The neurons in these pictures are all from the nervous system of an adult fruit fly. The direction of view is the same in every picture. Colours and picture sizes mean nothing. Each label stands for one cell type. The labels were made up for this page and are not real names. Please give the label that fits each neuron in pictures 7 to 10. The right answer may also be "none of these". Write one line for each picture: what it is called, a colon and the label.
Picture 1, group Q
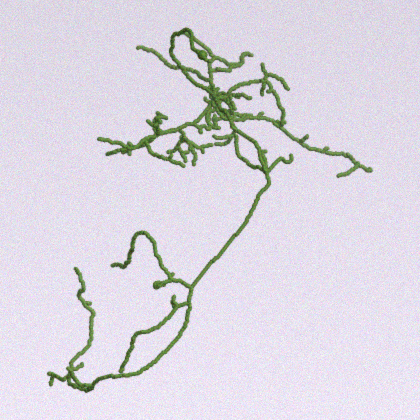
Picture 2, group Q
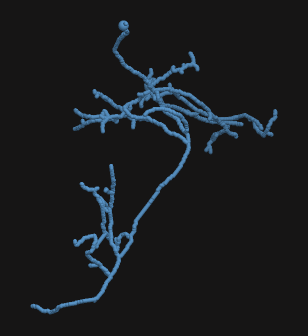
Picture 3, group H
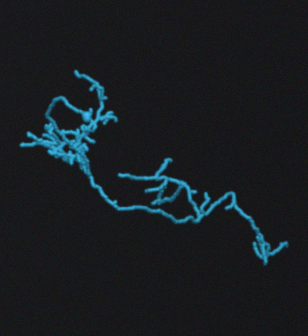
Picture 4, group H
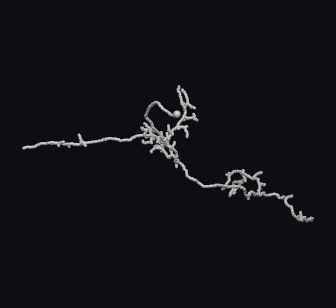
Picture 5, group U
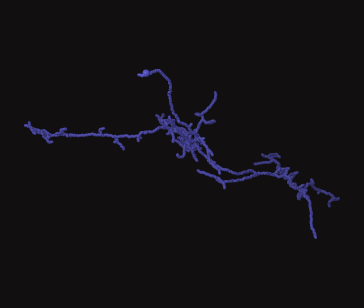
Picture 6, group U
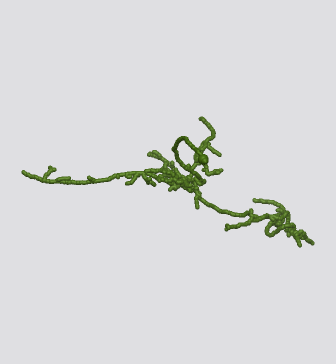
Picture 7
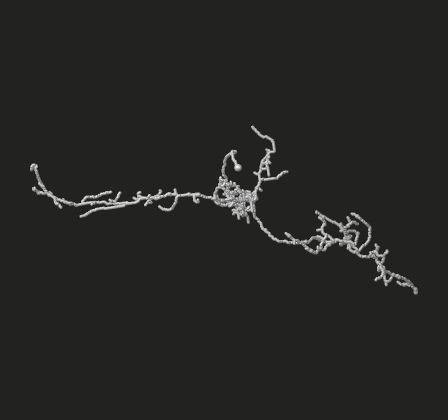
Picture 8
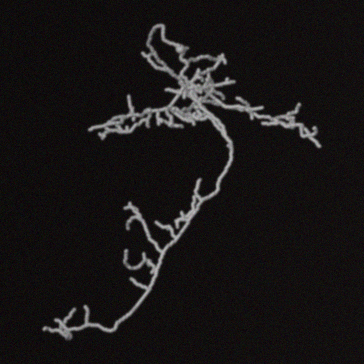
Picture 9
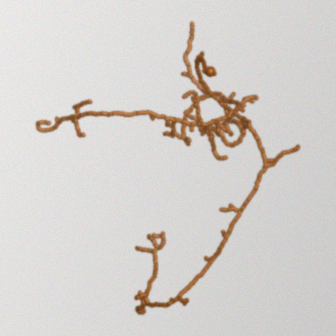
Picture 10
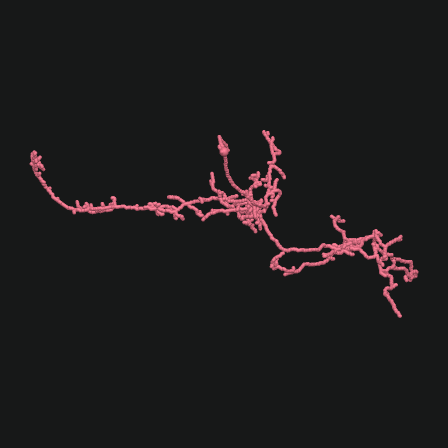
7: group U
8: group Q
9: none of these
10: group U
